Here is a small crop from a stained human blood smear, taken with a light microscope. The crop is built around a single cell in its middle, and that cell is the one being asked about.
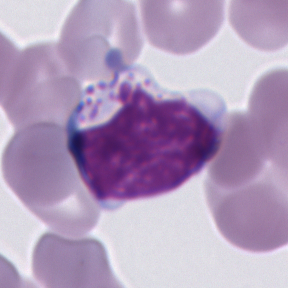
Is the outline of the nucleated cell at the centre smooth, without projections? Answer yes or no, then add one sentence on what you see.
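No. A small rounded bleb sticks out from the upper edge of the cell.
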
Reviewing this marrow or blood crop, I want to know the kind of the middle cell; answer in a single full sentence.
The cell at the heart of this crop is a large granular lymphocyte.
